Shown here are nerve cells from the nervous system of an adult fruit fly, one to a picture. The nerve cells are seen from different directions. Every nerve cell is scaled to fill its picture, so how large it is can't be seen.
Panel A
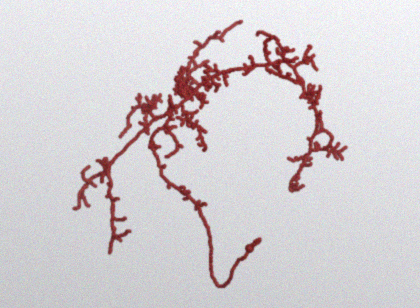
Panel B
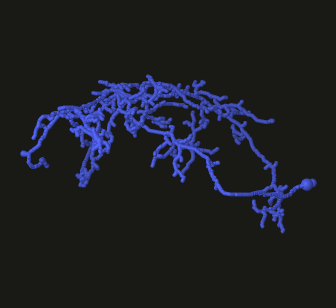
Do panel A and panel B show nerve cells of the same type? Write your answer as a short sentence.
They are of the same cell type.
